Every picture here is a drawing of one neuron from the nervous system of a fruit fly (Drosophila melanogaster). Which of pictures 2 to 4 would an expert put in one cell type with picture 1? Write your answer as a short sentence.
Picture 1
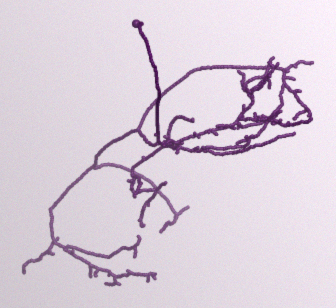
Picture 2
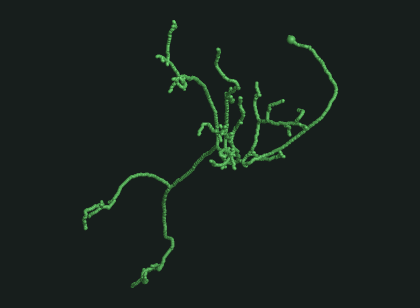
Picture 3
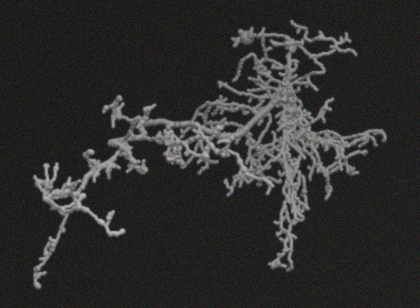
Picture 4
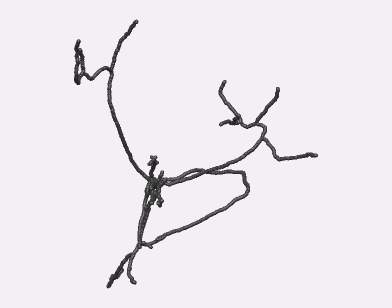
Picture 2 is of the same cell type.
